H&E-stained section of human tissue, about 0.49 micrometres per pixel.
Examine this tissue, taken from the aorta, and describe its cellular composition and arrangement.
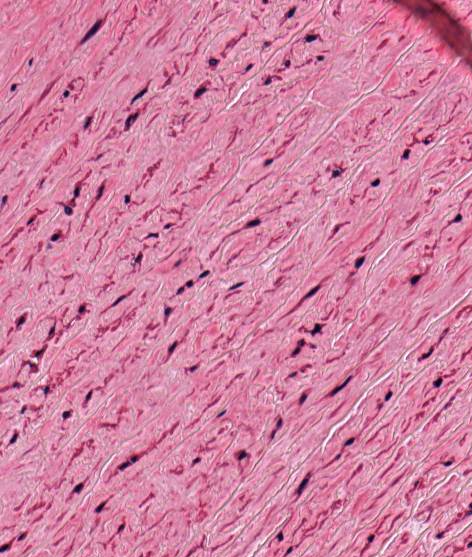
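To begin, closely packed, wavy pink fibres fill the whole field and run in parallel, diagonally from lower left to upper right. Next, thin white clefts lie between the fibres throughout. Finally, neither epithelium nor fat cells are present anywhere in the field.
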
